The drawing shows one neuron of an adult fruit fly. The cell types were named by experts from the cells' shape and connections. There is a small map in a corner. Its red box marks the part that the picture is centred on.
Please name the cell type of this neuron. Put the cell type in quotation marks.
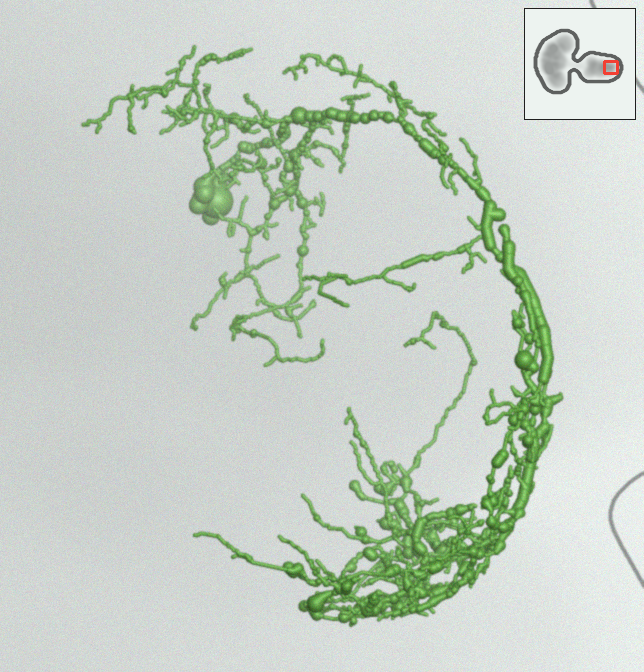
"INXXX265"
